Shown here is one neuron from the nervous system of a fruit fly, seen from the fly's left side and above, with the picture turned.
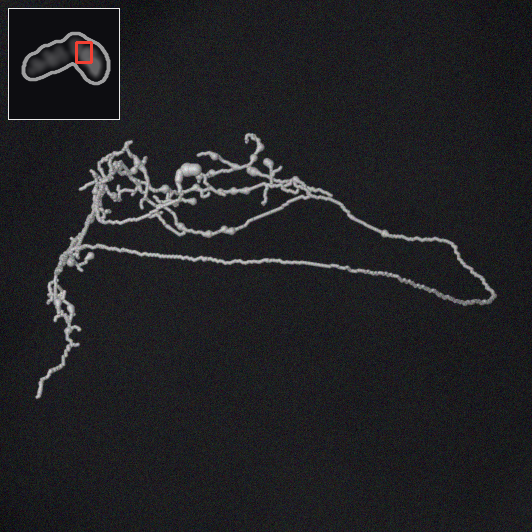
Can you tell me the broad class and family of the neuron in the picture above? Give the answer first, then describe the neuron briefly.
It is a central-brain intrinsic neuron. Its family is hemilineage SLPa&l1_lateral. Dozens of branch ends can be seen. As drawn here it is wider than it is tall.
